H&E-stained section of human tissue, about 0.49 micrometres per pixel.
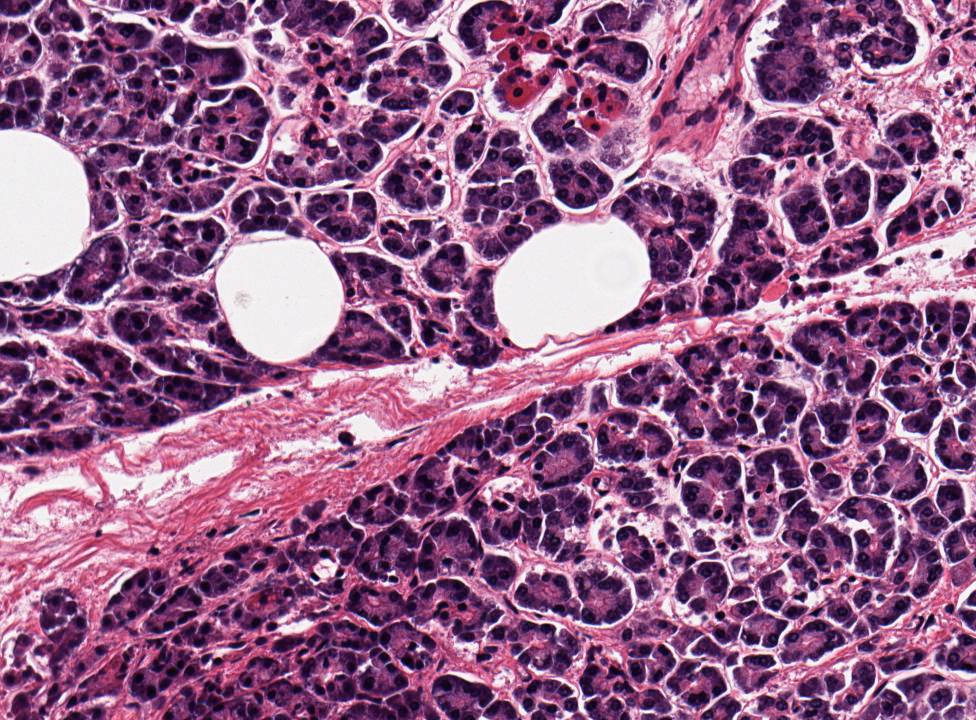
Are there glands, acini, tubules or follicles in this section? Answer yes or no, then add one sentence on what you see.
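Yes. Most of the field is filled with closely packed small acini separated by thin strands of pink connective tissue.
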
